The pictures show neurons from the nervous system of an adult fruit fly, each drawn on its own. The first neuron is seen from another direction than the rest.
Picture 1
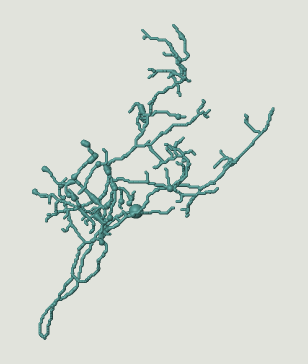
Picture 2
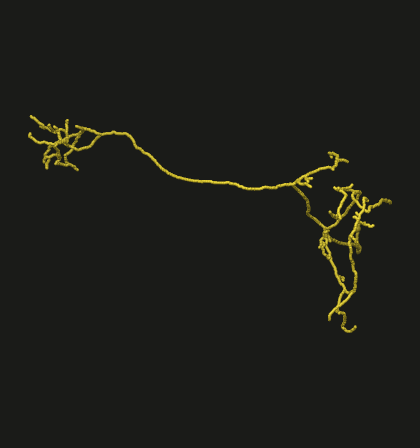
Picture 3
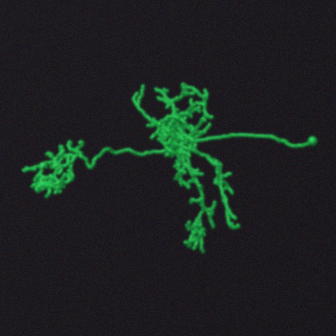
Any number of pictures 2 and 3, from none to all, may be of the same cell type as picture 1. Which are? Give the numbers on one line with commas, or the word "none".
none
